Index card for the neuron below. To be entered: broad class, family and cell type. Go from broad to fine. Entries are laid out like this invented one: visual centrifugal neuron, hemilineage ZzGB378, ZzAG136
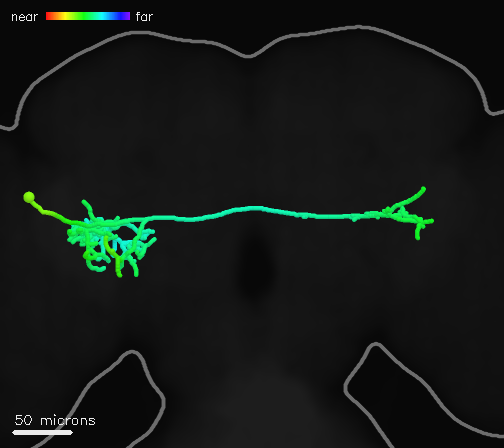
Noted: central-brain intrinsic neuron, hemilineage VLPl&d1_lateral, PVLP064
